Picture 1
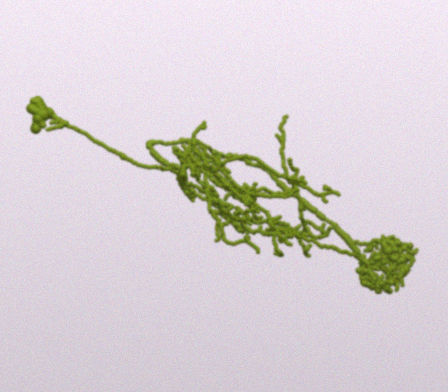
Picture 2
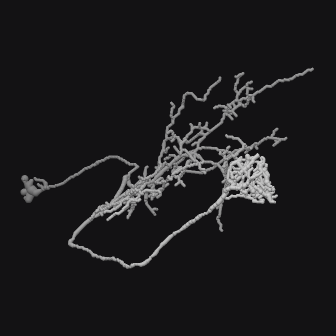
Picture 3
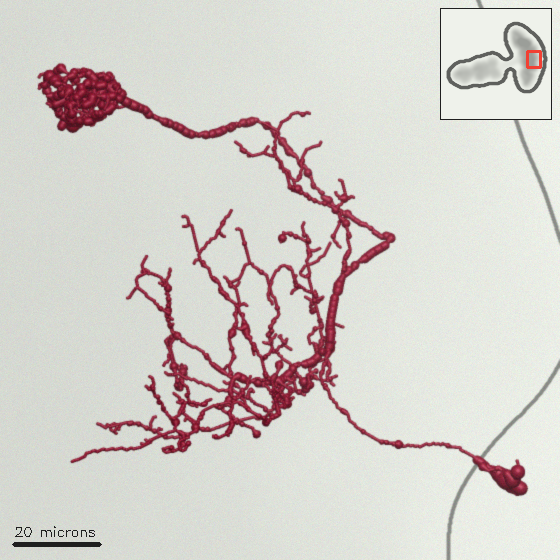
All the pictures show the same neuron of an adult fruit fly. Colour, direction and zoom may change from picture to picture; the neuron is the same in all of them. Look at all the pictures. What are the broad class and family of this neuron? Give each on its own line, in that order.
central-brain intrinsic neuron
class CX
